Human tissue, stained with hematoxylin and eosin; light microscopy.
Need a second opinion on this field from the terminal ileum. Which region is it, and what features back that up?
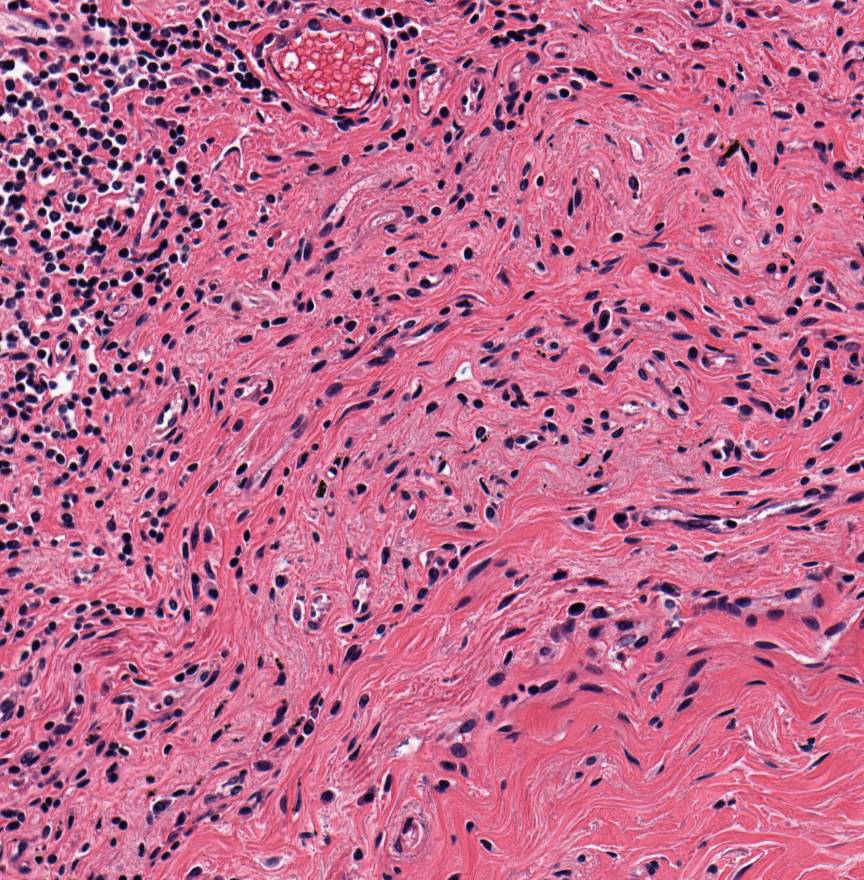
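Dense connective tissue fills this field. Most of it is fibrous stroma of pink collagen bundles running in wavy, swirling directions, with spindle cells bearing elongated dark nuclei scattered between them.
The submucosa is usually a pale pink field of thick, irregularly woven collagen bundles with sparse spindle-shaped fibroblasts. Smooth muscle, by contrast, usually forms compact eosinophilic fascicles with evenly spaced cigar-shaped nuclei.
Small round lymphocytes with dark nuclei form a dense sheet in the upper left corner; near the top centre, a small vessel's lumen is packed with red blood cells.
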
